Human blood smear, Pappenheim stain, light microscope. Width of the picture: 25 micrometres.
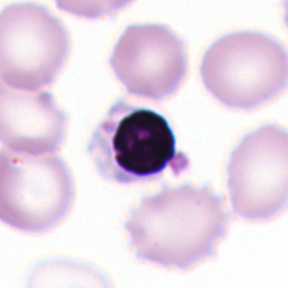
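Normoblast, the cell in the middle of this blood smear. Look at its chromatin: dense and nearly black, with only faint lighter purple patches. Around it, the cytoplasm is very pale, a faint greyish lilac. Notice that this rim is wider on the left of the nucleus than on the right, and that its outer edge is irregular and ragged.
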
